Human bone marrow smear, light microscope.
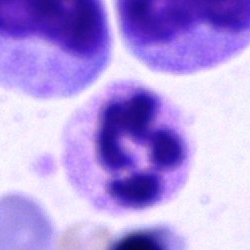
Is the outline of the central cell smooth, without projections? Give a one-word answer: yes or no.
Yes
